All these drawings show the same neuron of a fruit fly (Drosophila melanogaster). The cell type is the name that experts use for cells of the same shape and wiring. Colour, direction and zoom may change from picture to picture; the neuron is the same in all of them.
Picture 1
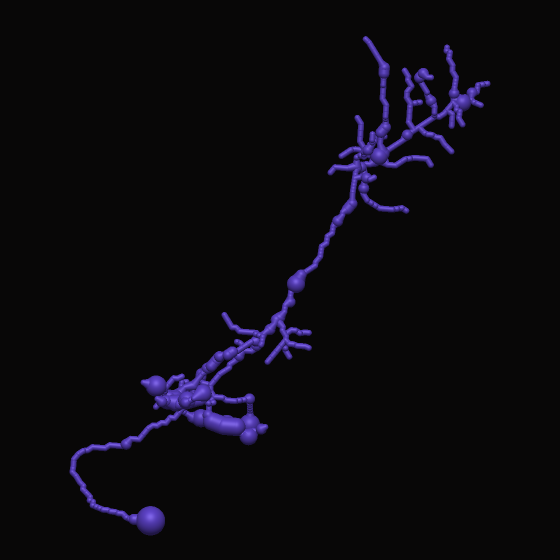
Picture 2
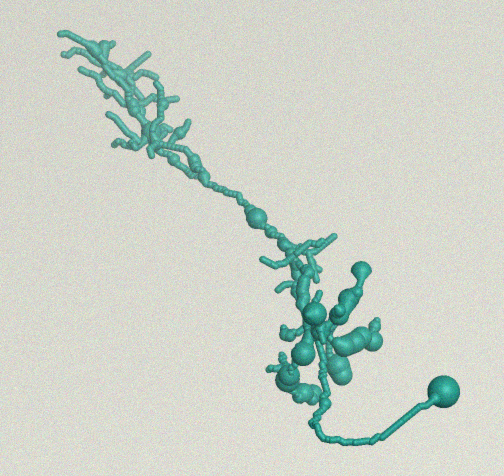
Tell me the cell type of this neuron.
Mi13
